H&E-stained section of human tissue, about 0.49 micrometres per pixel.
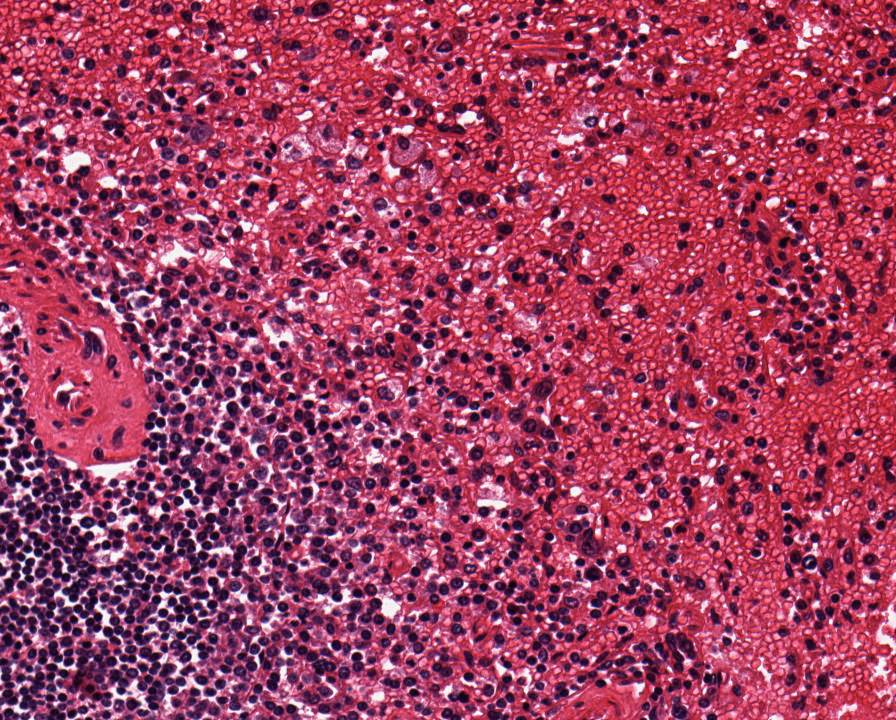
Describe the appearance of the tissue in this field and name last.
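Small dark nucleated cells pack the lower left densely, while red blood cells crowd the upper and right parts. The two mix across the middle, so the change seems gradual. At the left edge, bordering the lymphocyte-rich zone, sits a thick-walled vessel: pink fibrous wall, narrow lumen. Among the red cells in the upper half, a few larger cells have paler, more abundant cytoplasm than lymphocytes. This is spleen.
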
